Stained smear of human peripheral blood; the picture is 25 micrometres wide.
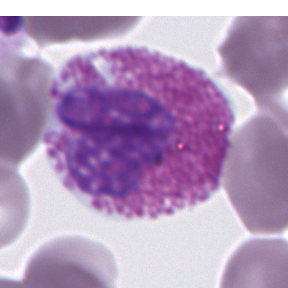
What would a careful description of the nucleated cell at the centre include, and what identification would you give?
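Nucleus two-lobed, one lobe above the other in the left half of the cell. Cytoplasm packed edge to edge with coarse granules of fairly even size, some lying over the lobes. Diameter about 16 micrometres. Cell: eosinophil.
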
